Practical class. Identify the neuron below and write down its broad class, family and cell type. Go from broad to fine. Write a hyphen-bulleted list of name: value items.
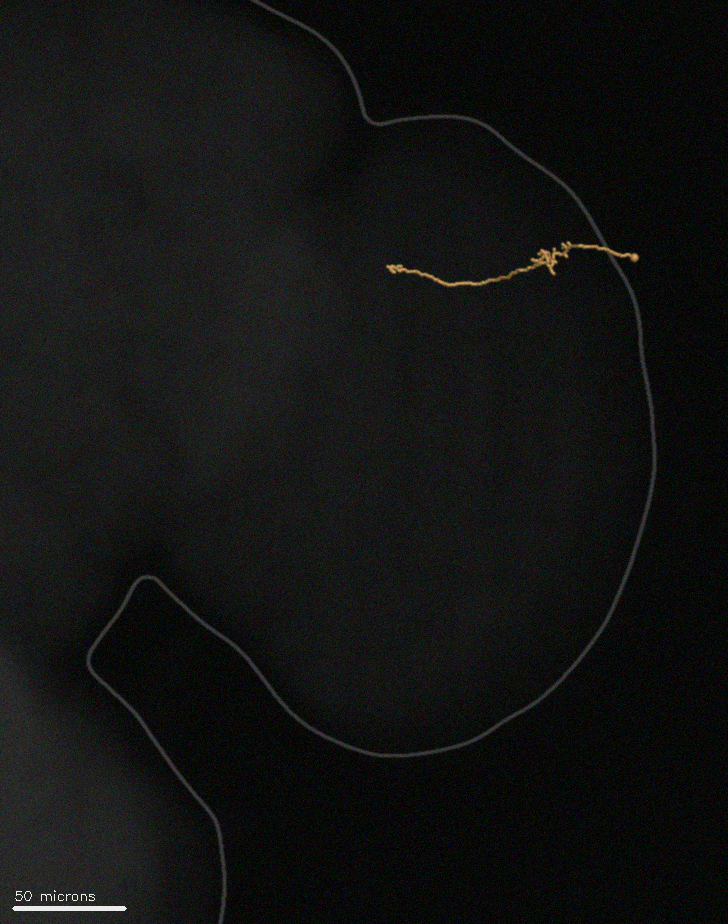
- broad class: optic-lobe intrinsic neuron
- family: Tm
- cell type: Tm9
